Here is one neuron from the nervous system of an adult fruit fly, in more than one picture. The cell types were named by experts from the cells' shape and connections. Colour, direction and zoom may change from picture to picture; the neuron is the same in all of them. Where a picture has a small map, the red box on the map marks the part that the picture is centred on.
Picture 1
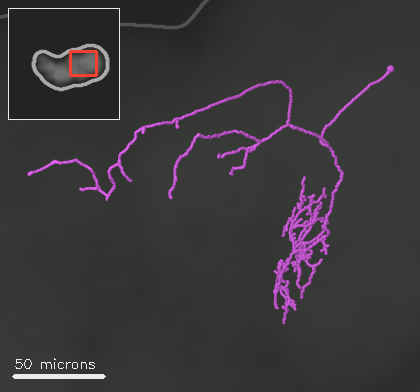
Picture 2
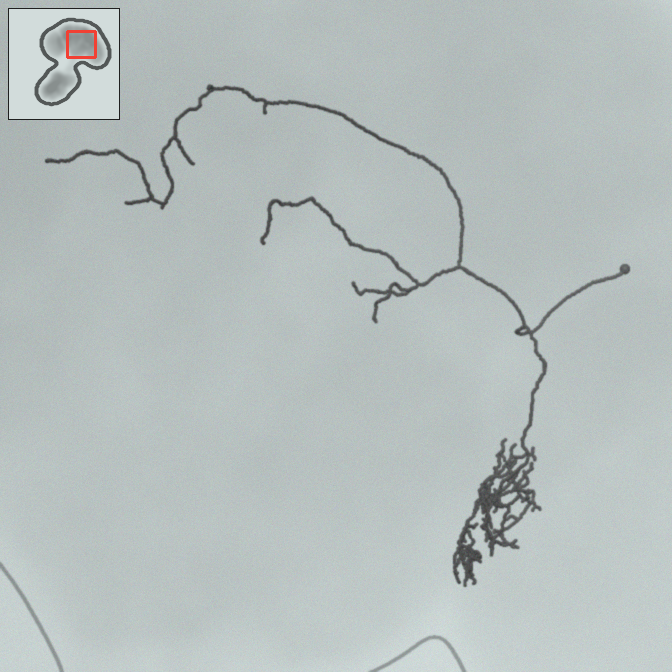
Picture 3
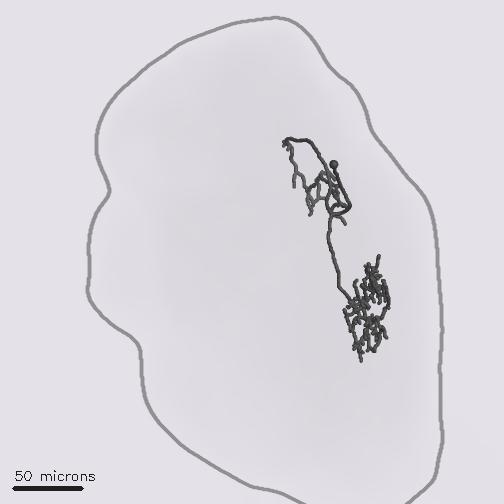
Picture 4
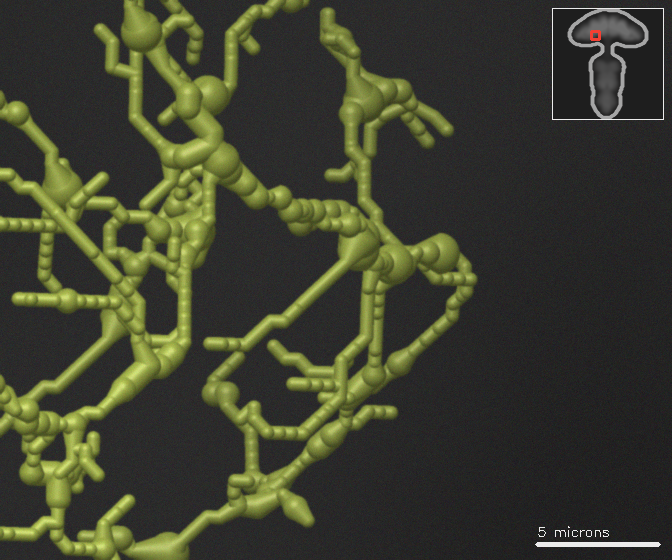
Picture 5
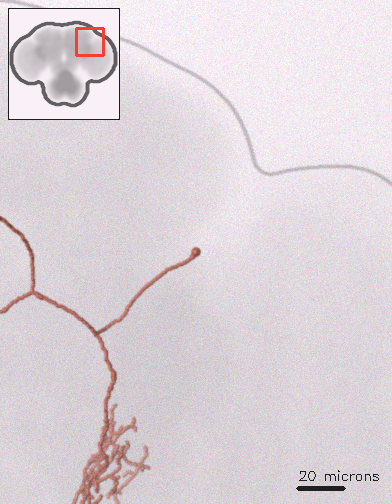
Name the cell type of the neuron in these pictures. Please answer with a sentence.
The cell type is LC36.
